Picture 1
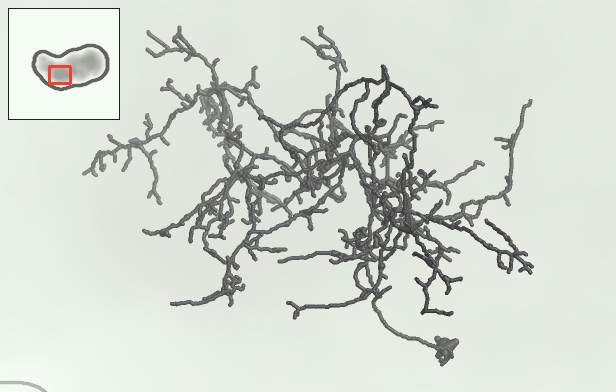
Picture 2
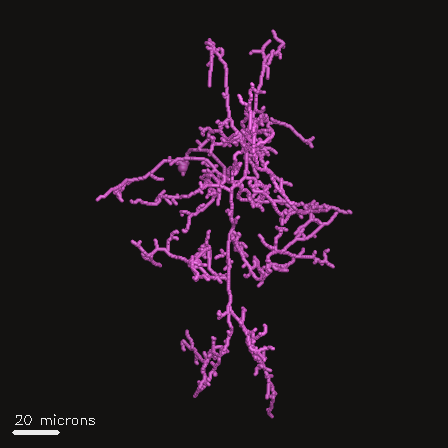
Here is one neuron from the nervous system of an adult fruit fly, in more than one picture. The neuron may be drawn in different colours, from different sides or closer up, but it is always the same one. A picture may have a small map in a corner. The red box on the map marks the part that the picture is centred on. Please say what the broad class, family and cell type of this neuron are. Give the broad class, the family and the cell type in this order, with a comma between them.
nerve-cord intrinsic neuron, hemilineage 00A, IN00A030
